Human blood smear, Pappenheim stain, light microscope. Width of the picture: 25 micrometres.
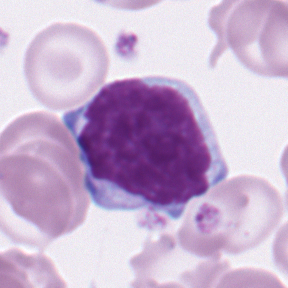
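Typical lymphocyte, the central cell in a stained smear of human peripheral blood. Measuring about 15 by 13 micrometres, it has an angular outline of straight stretches and corners rather than a smooth circle. The nucleus fills about 70% of the cell's area; its chromatin is dark purple and coarsely clumped, with paler gaps between the clumps, and no nucleoli are visible. A pale blue-grey rim of cytoplasm is widest along the lower side.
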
